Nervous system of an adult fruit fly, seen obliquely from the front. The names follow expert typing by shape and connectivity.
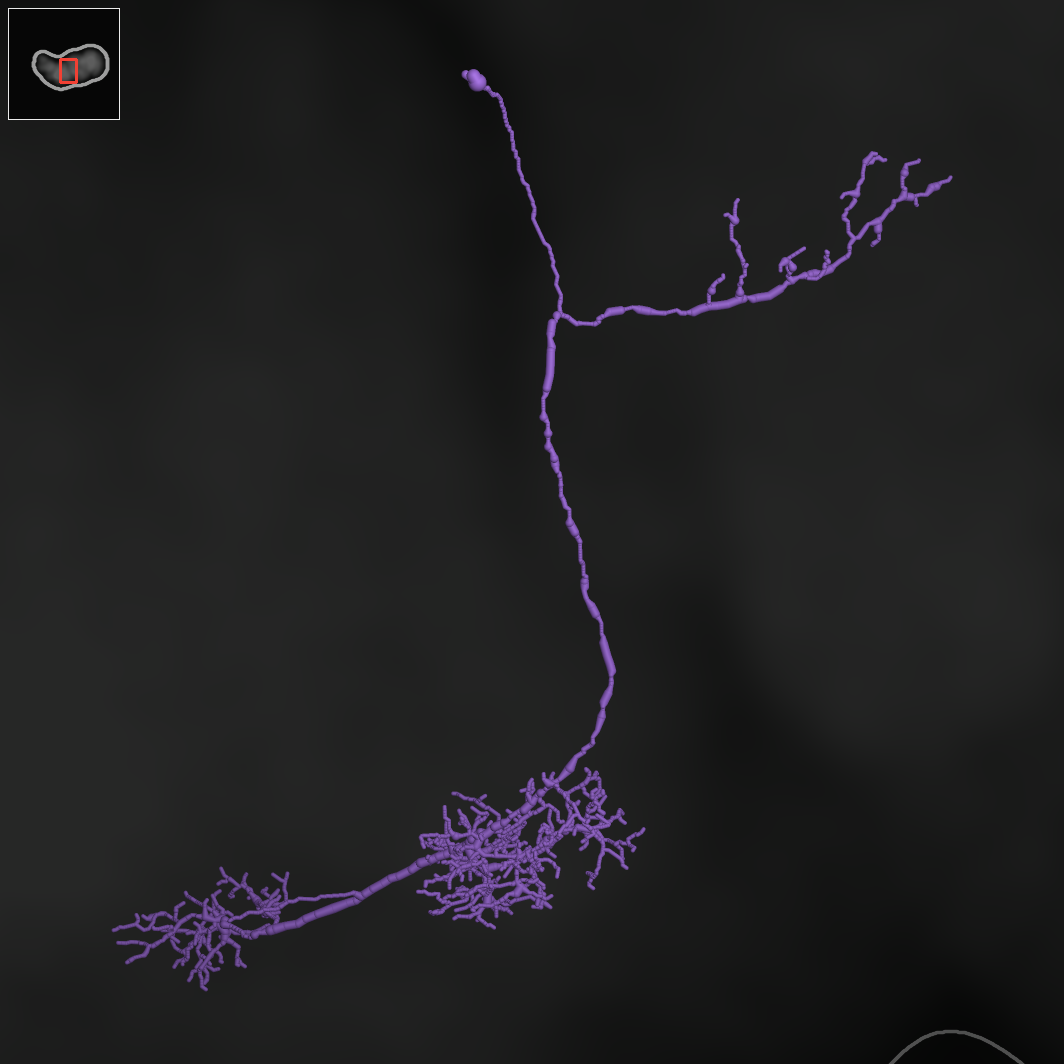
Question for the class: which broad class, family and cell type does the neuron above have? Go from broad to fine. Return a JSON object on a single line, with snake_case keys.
{"broad_class": "visual projection neuron", "family": "hemilineage VPNd1", "cell_type": "LPLC1"}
